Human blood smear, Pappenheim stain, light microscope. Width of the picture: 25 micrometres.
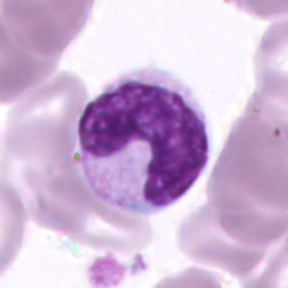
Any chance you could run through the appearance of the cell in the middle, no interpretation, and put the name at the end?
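The nucleus bends like a horseshoe, its hollow opening toward the lower left. Its chromatin is dark purple and coarsely clumped. Pale lilac-pink cytoplasm surrounds it, holding fine, dust-like violet granules. About 12 micrometres across, the cell has a nucleus filling about 60% of its area. Band neutrophil is the name for this cell.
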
